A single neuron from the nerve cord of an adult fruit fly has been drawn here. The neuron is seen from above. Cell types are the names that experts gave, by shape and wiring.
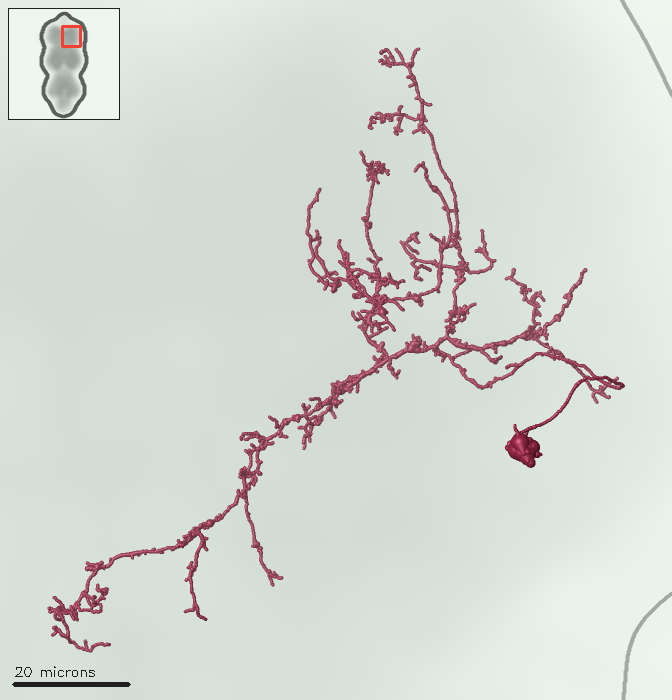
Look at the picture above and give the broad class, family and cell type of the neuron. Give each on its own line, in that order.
nerve-cord intrinsic neuron
hemilineage 19A
IN19A120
